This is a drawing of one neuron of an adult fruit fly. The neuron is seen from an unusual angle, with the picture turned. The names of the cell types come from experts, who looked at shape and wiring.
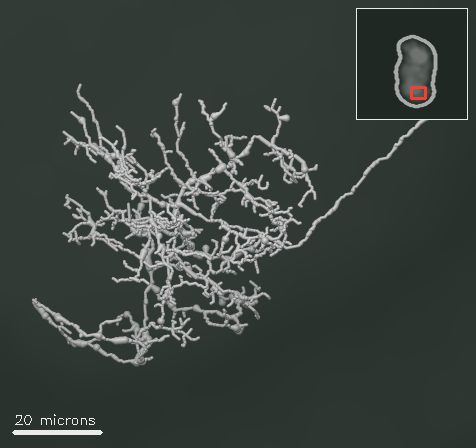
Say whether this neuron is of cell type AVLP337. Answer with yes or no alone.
yes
